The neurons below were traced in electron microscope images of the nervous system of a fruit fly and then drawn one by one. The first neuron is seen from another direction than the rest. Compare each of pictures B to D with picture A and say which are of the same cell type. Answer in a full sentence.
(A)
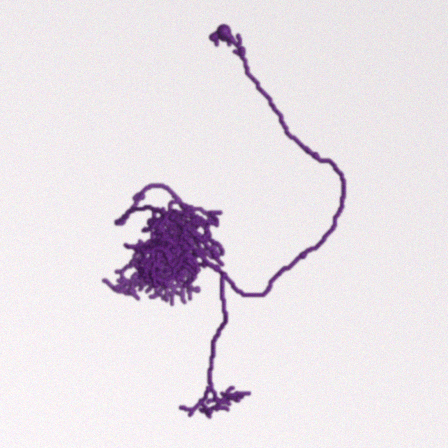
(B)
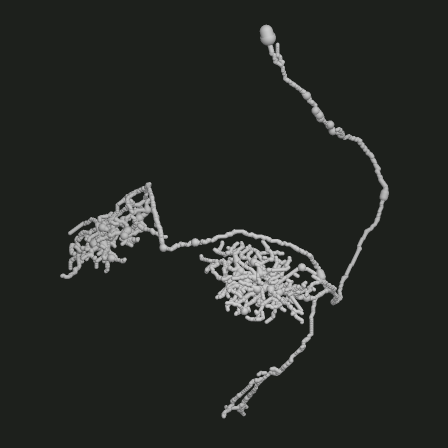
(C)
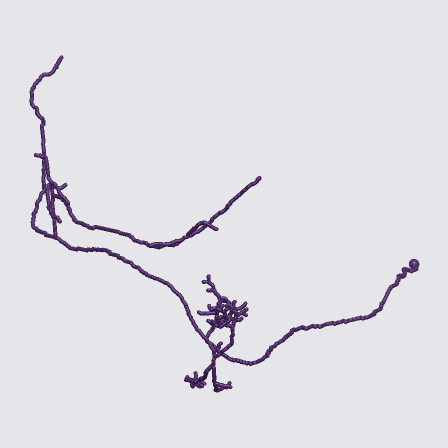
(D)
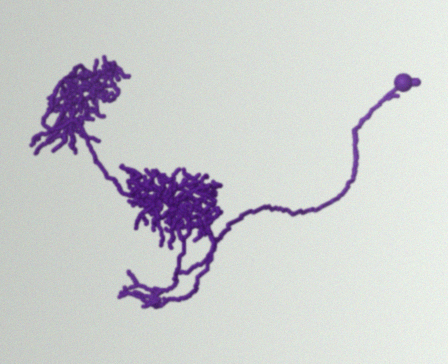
Picture B and picture D are of the same cell type.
